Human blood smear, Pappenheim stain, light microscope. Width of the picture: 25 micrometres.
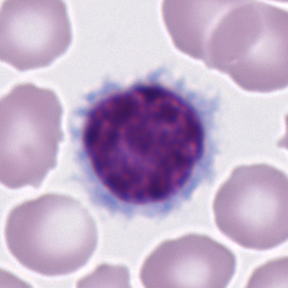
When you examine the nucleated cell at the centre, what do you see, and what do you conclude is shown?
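Fine hair-like projections fringe the border all the way around, and the outer edge is ragged rather than smooth. The cell measures about 13 micrometres across. Its nucleus is round in outline, about 10 micrometres across, and fills about 70% of the cell's area. The cytoplasm is pale blue and forms a narrow rim around the nucleus. It is a hairy cell.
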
